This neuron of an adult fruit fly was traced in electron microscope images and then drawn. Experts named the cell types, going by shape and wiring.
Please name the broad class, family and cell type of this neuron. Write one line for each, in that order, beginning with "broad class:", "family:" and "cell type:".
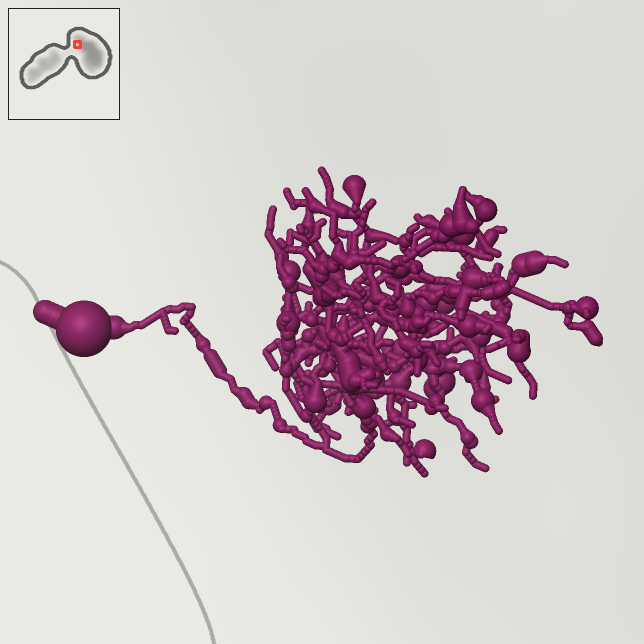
broad class: optic-lobe intrinsic neuron
family: LPi
cell type: LPi3412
